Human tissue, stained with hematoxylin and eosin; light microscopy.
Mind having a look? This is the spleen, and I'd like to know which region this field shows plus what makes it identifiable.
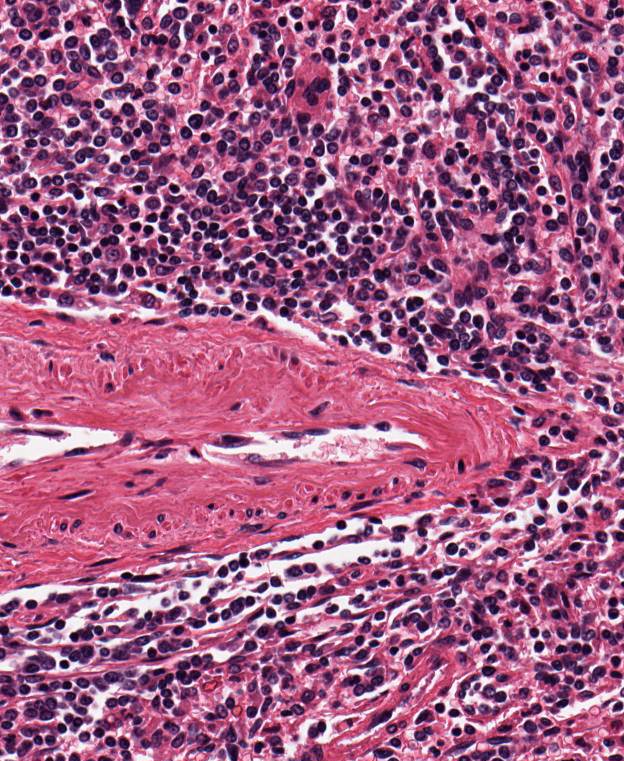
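You are looking at white pulp. See how densely small round cells pack the field above and below a single central vessel. Most are lymphocytes, with small, round, dark nuclei and scant cytoplasm.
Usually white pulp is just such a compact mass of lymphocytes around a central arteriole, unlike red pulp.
The vessel has a thick, pink-staining wall and a narrow, slit-like lumen, and it runs horizontally from the left edge into the middle.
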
